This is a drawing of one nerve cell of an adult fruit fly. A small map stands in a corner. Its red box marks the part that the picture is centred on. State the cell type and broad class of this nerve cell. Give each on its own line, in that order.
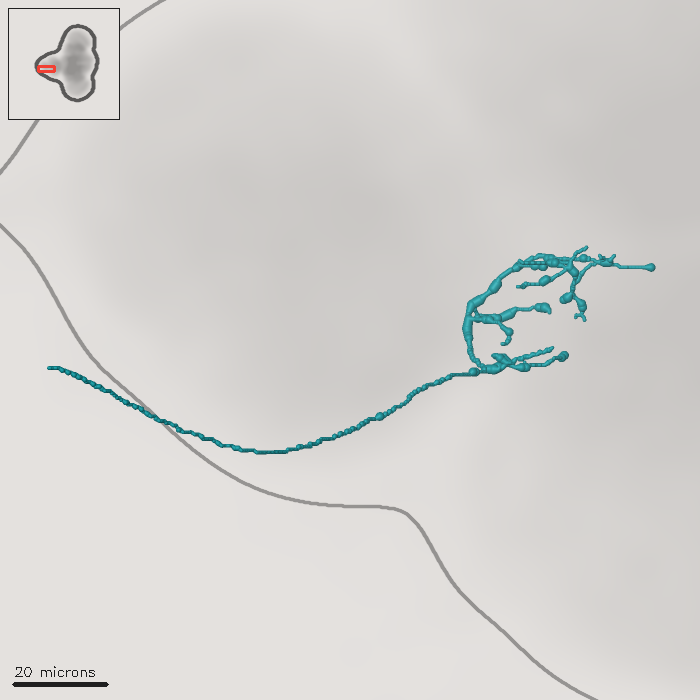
SNxx15
sensory neuron entering the nerve cord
